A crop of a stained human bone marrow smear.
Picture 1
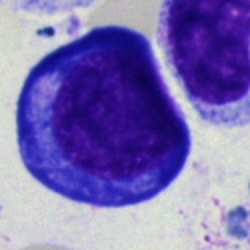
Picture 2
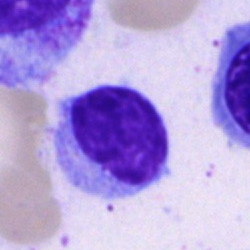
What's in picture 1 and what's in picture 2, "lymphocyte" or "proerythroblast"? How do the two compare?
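The proerythroblast is the cell in picture 1, and the lymphocyte is in picture 2. Cytoplasm colour: deep blue in picture 1, pale blue in picture 2.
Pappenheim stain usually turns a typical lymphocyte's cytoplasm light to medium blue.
Cytoplasm shape: in picture 1 the rim is wider on the left and lower sides than on the upper right; in picture 2 it is widest on the lower-left side of the nucleus, which sits off-centre toward the upper right.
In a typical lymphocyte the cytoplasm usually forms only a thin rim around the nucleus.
Extra zone: picture 1 has a paler zone in the cytoplasm beside the left edge of the nucleus. Granules: none seen in either cell. Outline: in picture 1, smooth and rounded, with no surface projections. Neighbours: another nucleated cell lies at the upper right in picture 1, across a narrow gap.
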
